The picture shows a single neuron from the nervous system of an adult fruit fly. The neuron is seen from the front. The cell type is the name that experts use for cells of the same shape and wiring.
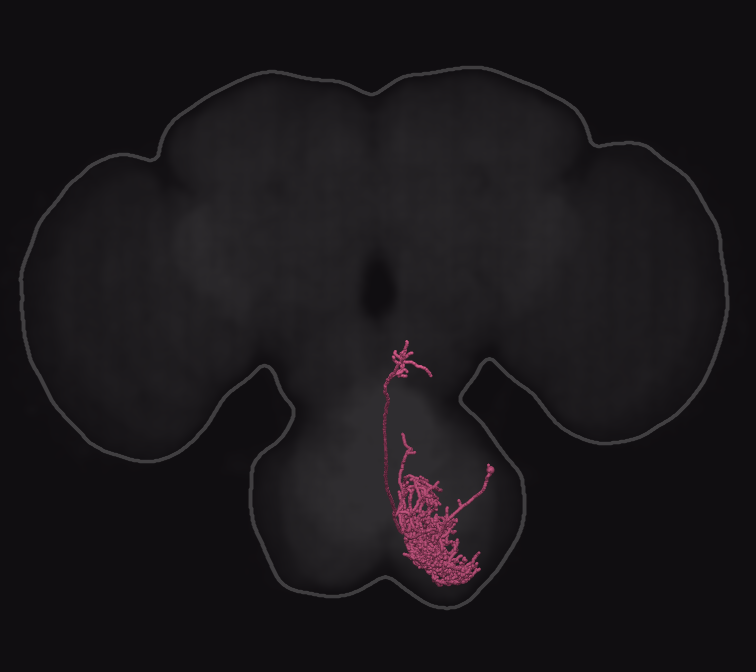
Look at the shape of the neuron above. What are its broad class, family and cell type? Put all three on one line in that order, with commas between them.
ascending neuron, hemilineage 17A, AN17A015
